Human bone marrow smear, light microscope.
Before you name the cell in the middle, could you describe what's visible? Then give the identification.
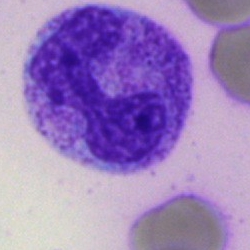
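Start with the nucleus: it is irregular and folded, with a deep indentation. Its chromatin is dark purple and patchy rather than evenly smooth. Fine purple granules are scattered through the cytoplasm. In the hollow of the nuclear fold, at the upper middle of the cell, there is a pale area. This is a band neutrophil.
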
